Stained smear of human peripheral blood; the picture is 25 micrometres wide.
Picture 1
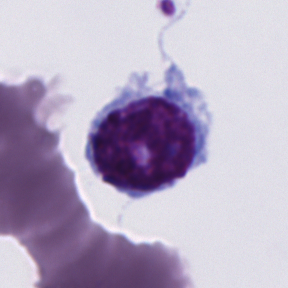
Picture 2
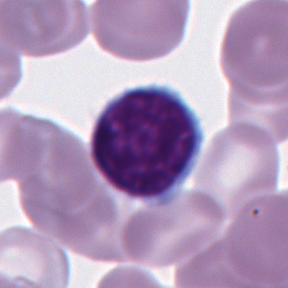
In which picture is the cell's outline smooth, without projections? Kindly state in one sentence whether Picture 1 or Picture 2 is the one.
A smooth outline is found on the cell in picture 2.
